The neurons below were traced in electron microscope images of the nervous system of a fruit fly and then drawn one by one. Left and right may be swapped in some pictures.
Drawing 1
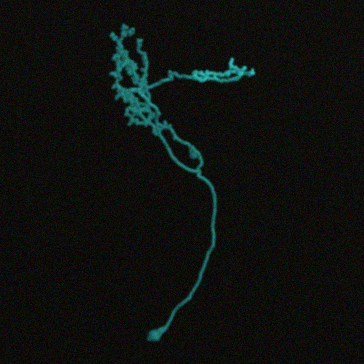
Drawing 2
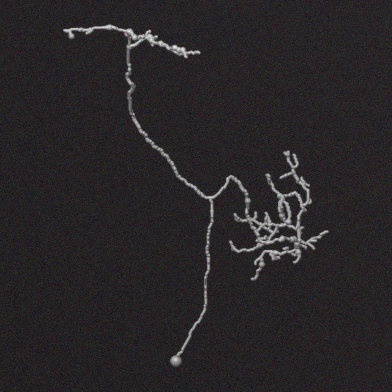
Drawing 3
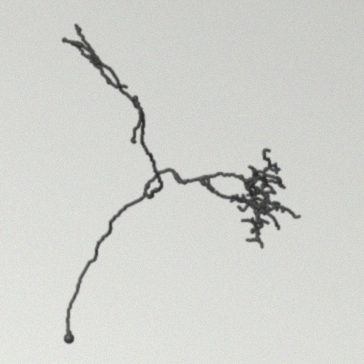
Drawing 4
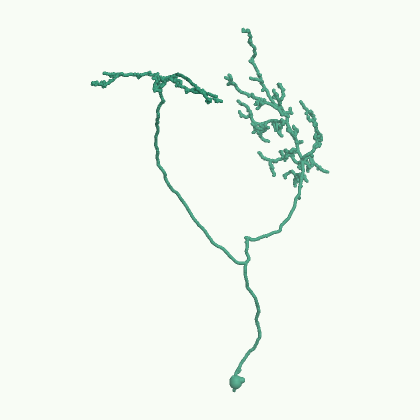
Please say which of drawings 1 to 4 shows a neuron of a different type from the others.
Drawing 1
